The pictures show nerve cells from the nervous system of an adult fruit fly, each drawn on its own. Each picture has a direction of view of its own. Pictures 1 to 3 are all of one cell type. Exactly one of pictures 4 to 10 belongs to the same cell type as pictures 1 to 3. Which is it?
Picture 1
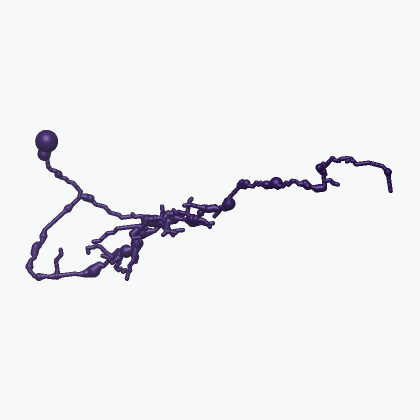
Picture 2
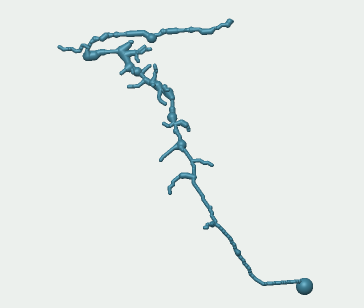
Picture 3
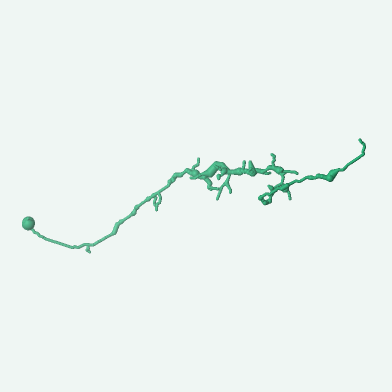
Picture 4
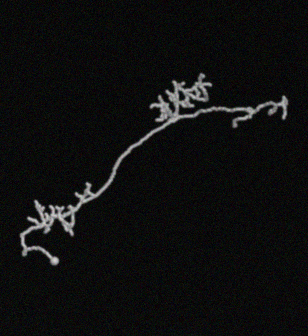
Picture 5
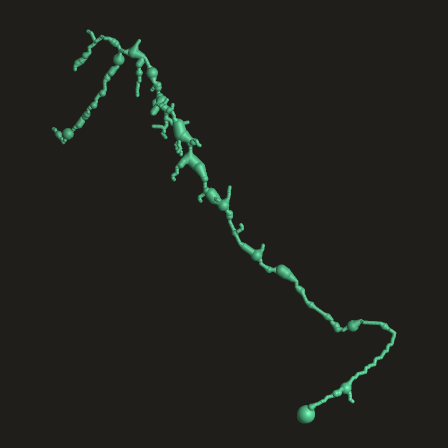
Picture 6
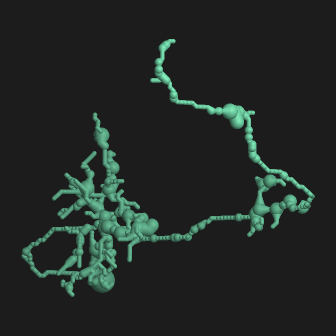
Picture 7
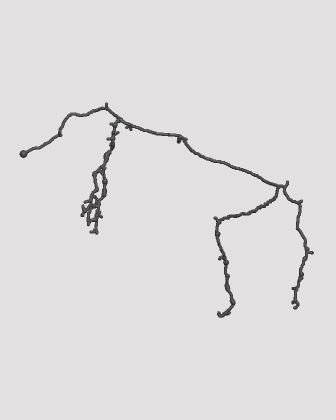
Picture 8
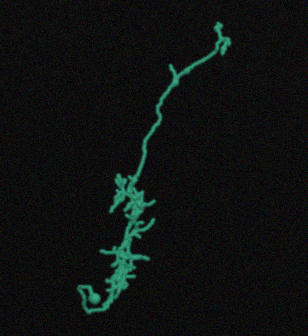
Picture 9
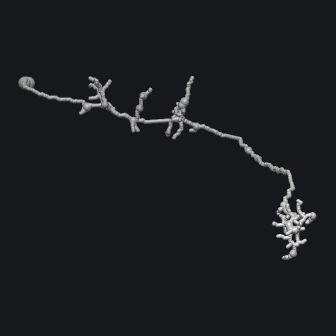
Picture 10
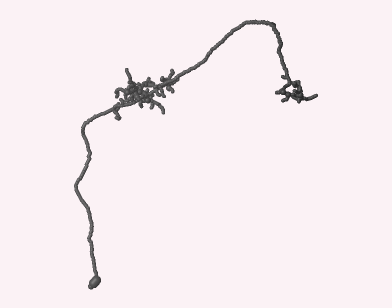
Picture 5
